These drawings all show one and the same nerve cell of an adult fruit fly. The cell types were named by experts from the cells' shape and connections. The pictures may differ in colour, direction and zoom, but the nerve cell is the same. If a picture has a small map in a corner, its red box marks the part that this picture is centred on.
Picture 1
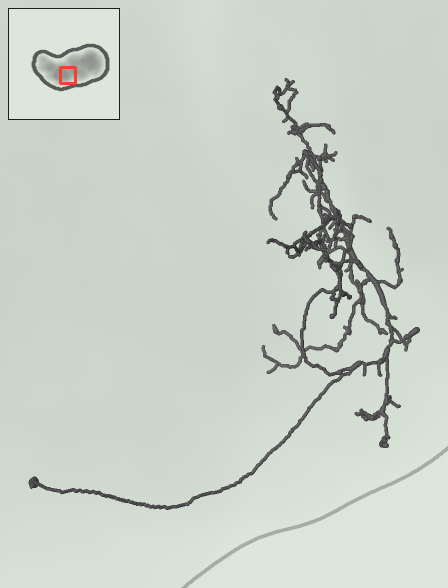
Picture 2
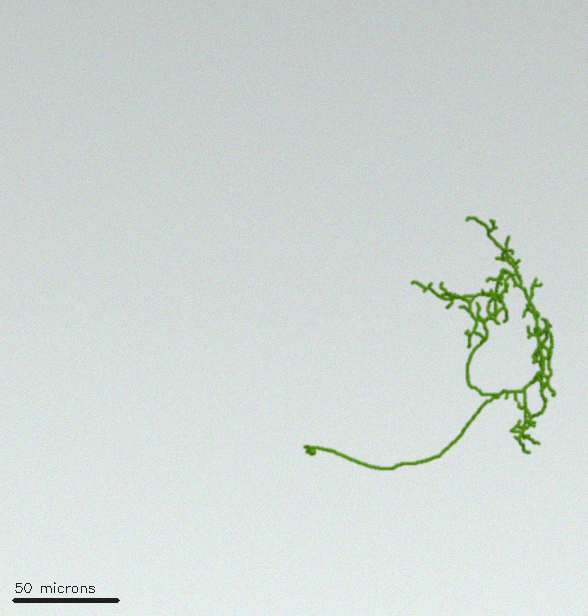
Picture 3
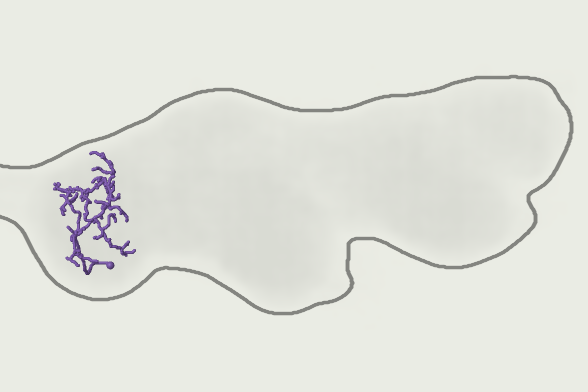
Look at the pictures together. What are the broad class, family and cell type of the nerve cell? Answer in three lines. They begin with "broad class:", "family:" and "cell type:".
broad class: nerve-cord intrinsic neuron
family: hemilineage 13B
cell type: IN13B081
